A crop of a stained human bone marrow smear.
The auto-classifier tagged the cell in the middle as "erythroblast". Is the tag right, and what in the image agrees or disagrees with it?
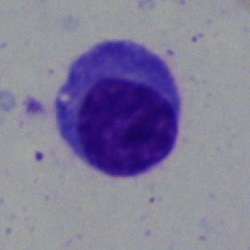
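Two features settle it: the cytoplasm is deep blue, and its rim is widest on the upper and left sides of the nucleus. This is a plasma cell, not an erythroblast.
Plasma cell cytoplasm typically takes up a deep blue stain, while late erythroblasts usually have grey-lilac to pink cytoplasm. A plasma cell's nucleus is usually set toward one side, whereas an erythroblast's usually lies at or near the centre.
The dense, dark purple chromatin with some coarse clumping also goes with plasma cell.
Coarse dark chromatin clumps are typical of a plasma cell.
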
